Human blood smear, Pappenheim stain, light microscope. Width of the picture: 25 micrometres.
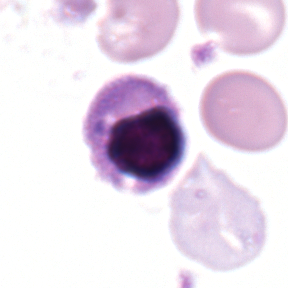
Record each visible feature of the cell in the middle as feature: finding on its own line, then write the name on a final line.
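Nucleus: very dark purple, much darker than cytoplasm
Nucleoli: none seen
Cytoplasm: pale violet
Border: slightly ragged, not smooth
Name: normoblast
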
